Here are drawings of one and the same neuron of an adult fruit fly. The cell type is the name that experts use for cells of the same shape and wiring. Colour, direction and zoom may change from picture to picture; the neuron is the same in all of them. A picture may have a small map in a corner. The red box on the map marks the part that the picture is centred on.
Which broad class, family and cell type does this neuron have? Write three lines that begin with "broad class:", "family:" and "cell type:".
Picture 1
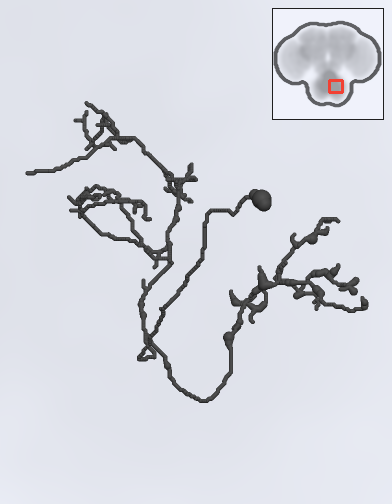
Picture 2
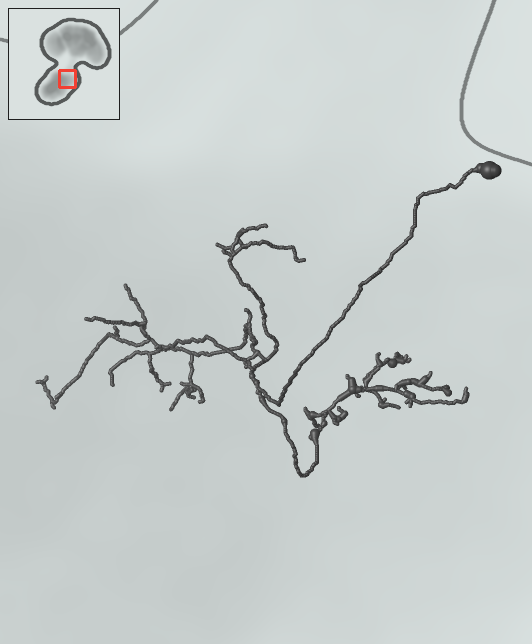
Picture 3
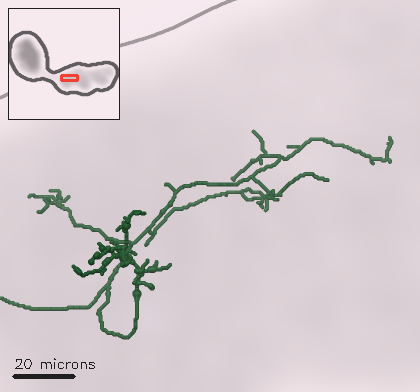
broad class: nerve-cord intrinsic neuron
family: hemilineage 09A
cell type: IN09A077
